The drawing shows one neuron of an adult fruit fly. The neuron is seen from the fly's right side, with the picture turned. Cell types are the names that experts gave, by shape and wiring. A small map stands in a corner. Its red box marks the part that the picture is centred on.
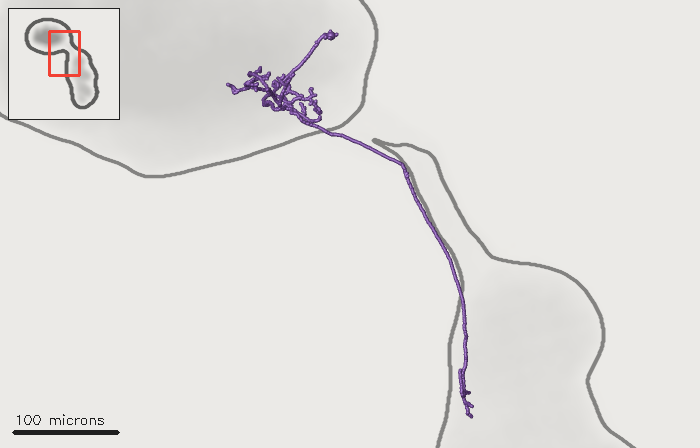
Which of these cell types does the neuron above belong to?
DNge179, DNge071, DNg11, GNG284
DNge071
